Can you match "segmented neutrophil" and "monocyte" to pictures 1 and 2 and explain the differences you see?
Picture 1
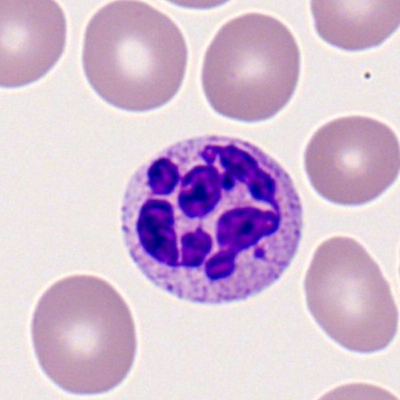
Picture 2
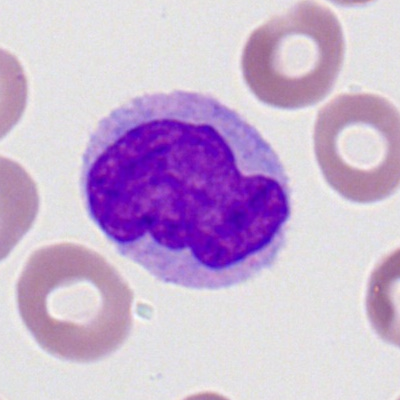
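The segmented neutrophil is in picture 1 and the monocyte in picture 2. Outline: round and smooth in the segmented neutrophil; roughly oval with a slightly ragged edge in the monocyte. Nucleus: the segmented neutrophil's is split into at least five separate lobes of dense, dark purple, coarsely clumped chromatin; the monocyte's chromatin is mottled, with lighter and darker patches, and no distinct nucleoli can be seen.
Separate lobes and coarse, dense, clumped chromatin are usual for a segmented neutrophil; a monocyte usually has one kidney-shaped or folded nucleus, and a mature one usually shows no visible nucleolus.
Cytoplasm: abundant and pale pinkish-lilac, with many fine lilac granules and no vacuoles, in the segmented neutrophil; a pale greyish blue rim, thinnest at the left and right sides, without coarse granules, in the monocyte.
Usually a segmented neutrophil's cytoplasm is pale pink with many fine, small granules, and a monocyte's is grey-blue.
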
